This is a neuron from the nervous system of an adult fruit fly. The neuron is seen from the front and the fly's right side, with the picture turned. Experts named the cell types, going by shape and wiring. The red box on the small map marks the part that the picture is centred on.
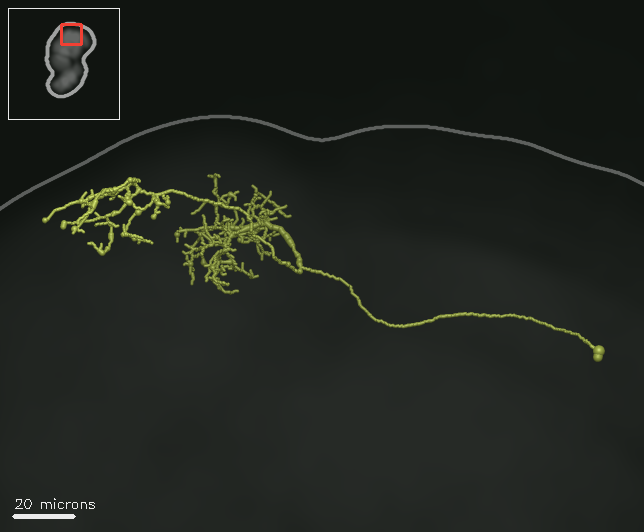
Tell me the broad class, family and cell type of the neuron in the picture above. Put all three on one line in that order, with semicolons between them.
central-brain intrinsic neuron; hemilineage LHa2; CB1114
